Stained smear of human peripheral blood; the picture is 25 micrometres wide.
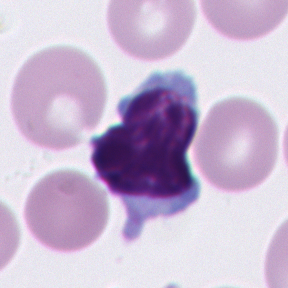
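Typical lymphocyte, the central cell. Notice the nucleus: irregular, with folds or grooves running across it, and about 10 micrometres across. Its chromatin stains dense and dark purple. Cytoplasm is scant compared with the nucleus, and a tail-like projection of it extends from the bottom of the cell.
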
